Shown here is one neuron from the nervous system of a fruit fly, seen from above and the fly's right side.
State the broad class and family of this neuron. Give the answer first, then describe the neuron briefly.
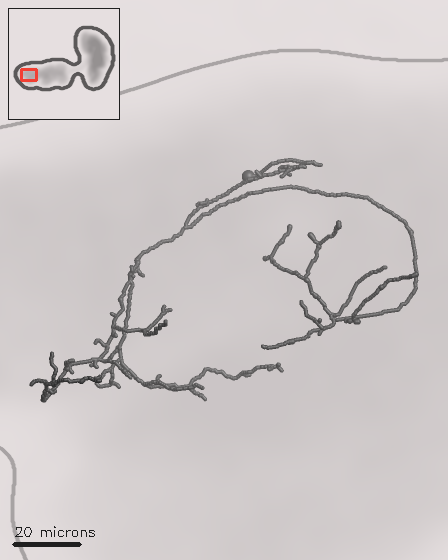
Its broad class is nerve-cord intrinsic neuron. Its family is hemilineage 09A. It is in the nerve cord and does not reach the brain. By the scale bar it is about 120 microns wide in this view. The picture shows dozens of branch ends.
